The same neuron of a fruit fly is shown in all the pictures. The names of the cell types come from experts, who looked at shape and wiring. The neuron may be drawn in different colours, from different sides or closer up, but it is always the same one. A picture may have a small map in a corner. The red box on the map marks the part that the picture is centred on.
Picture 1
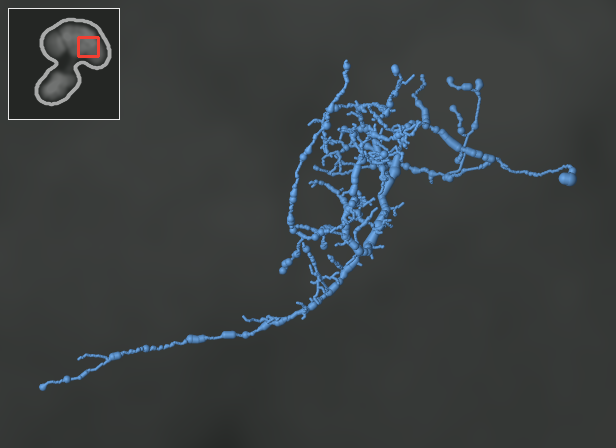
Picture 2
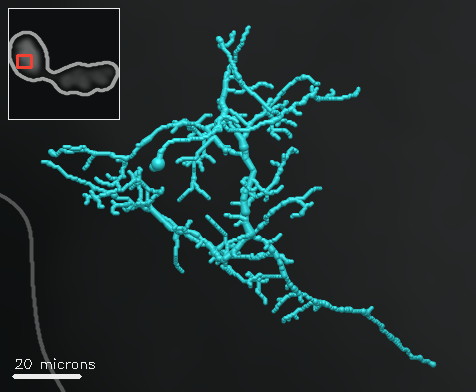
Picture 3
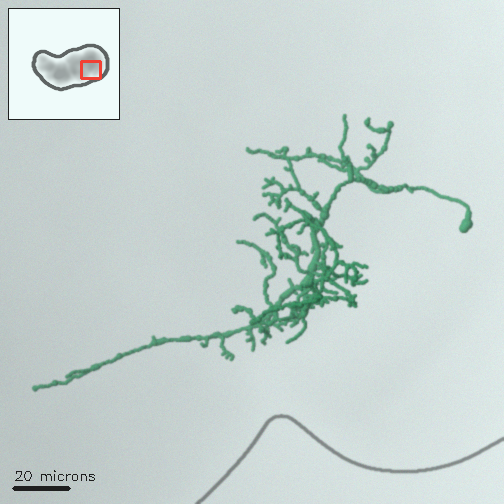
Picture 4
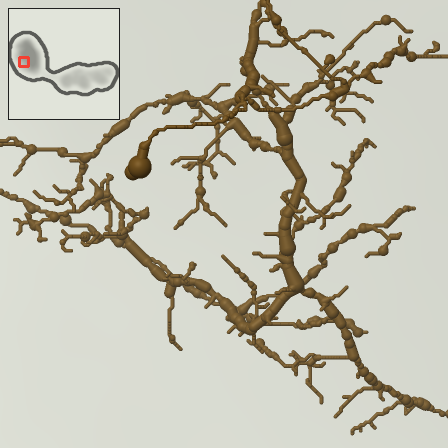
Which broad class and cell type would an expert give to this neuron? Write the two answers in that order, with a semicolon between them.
central-brain intrinsic neuron; CB0956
